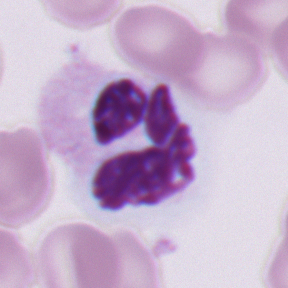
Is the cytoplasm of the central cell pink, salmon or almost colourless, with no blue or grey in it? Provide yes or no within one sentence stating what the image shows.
Yes, free of blue and grey, the cytoplasm of this cell is pink, salmon or nearly clear.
